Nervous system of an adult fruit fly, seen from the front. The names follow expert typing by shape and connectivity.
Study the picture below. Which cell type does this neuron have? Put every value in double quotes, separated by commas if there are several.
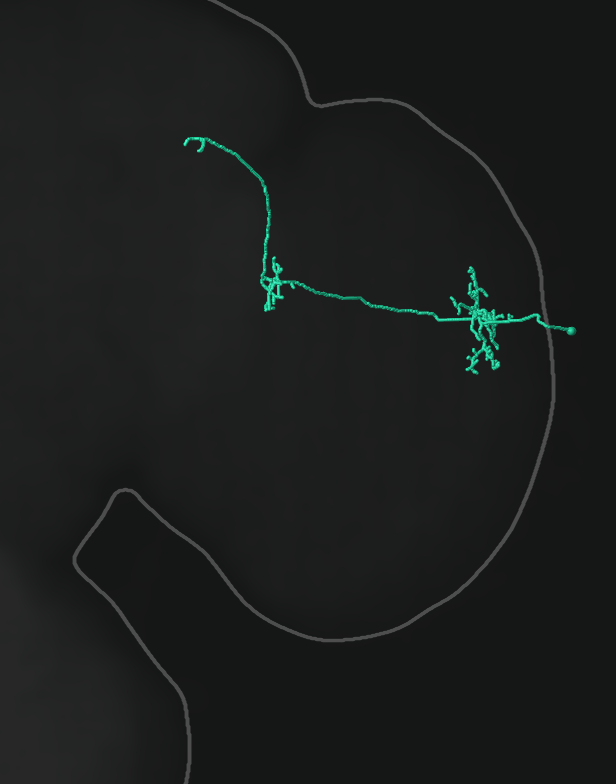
"MeTu4c"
